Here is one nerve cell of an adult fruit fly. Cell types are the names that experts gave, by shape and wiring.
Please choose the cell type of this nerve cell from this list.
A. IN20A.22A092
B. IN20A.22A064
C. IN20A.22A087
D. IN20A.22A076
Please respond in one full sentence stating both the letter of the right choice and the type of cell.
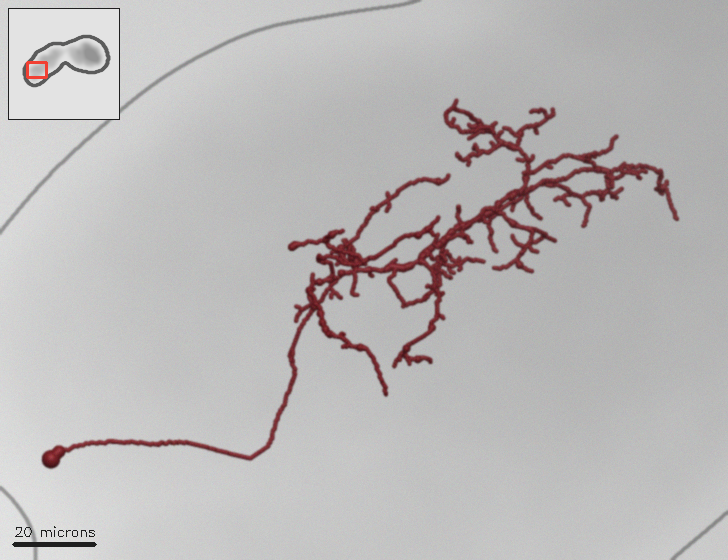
The cell identity of the nerve cell is IN20A.22A064, given in option B.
